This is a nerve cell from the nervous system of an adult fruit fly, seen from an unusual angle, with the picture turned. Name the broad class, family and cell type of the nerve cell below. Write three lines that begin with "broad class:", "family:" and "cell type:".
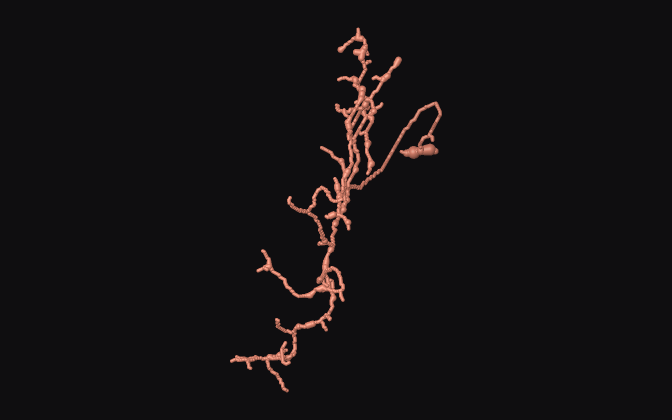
broad class: nerve-cord intrinsic neuron
family: hemilineage 14A
cell type: IN14A068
